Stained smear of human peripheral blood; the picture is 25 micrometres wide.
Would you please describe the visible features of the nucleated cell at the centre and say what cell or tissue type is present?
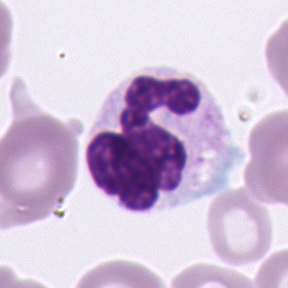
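The chromatin first: dark purple, coarsely clumped. The cytoplasmic rim is wider on the right side than the left, I notice, and holds fine, faint granules. In its lower right part there are a few small clear spots. So this is a segmented neutrophil.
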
